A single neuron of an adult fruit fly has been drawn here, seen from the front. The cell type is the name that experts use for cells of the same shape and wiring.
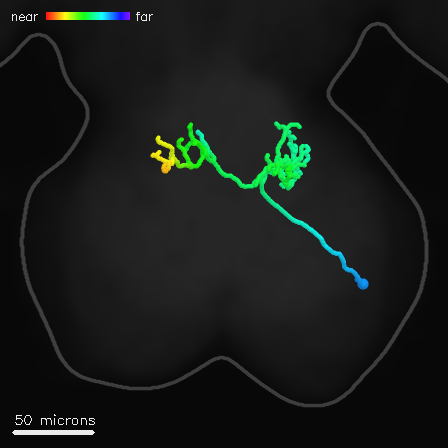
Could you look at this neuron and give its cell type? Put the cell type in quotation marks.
"IN08B093"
